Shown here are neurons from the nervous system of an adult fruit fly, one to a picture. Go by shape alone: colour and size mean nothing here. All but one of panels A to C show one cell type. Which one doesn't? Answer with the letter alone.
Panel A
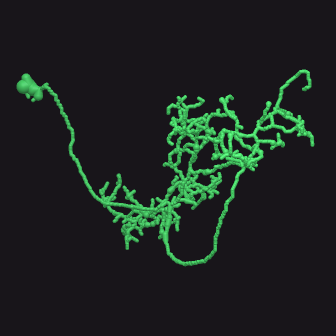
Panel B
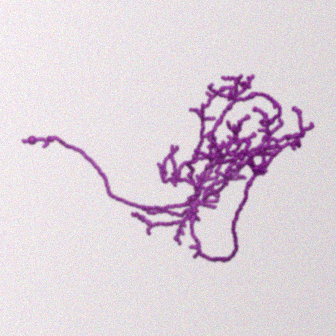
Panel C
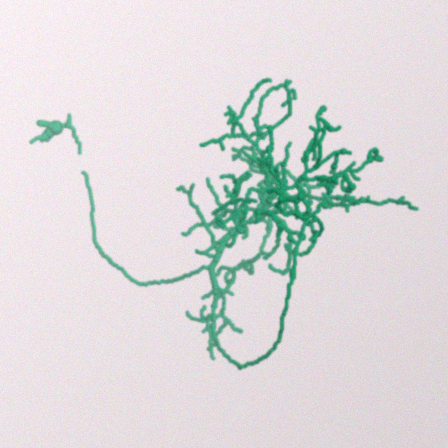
C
